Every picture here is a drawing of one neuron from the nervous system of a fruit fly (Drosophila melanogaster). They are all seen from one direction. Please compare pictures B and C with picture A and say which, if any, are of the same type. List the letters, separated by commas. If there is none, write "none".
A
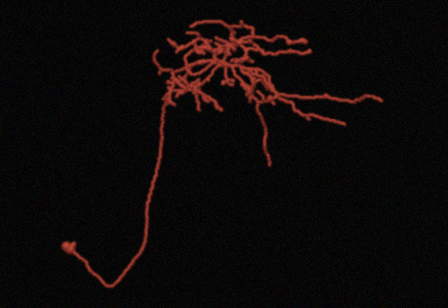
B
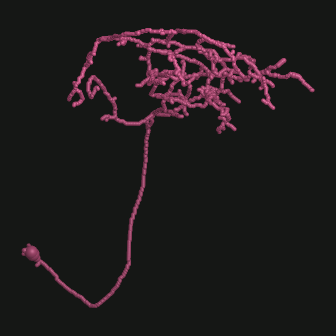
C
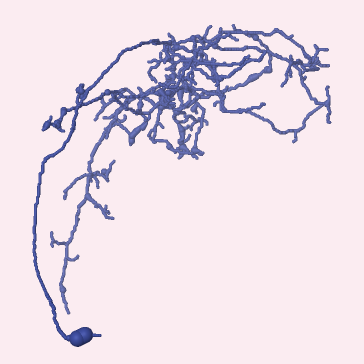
B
